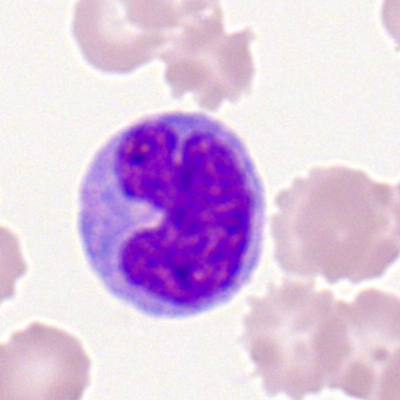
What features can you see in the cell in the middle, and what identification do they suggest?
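The outline of the cell in the middle is round. Its nucleus lies toward the right side of the cell and is deeply indented on its left side. The cytoplasm is pale lilac-blue. The cell is a monocyte.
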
